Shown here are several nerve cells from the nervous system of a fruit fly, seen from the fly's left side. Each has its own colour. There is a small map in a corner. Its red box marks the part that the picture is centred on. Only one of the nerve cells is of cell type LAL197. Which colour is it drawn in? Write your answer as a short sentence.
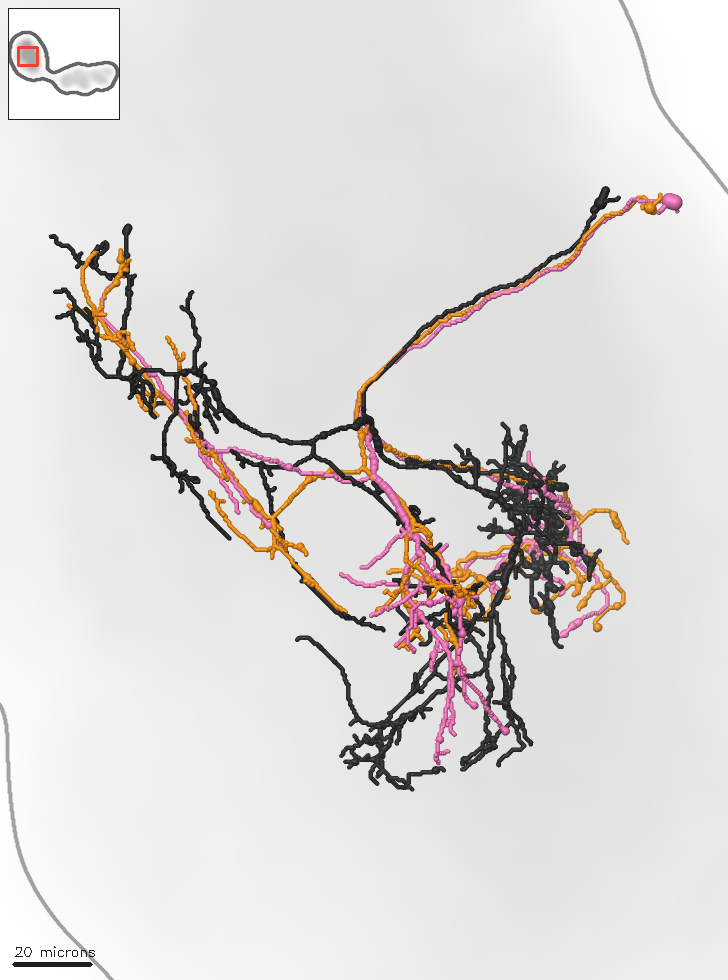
The colour is black.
